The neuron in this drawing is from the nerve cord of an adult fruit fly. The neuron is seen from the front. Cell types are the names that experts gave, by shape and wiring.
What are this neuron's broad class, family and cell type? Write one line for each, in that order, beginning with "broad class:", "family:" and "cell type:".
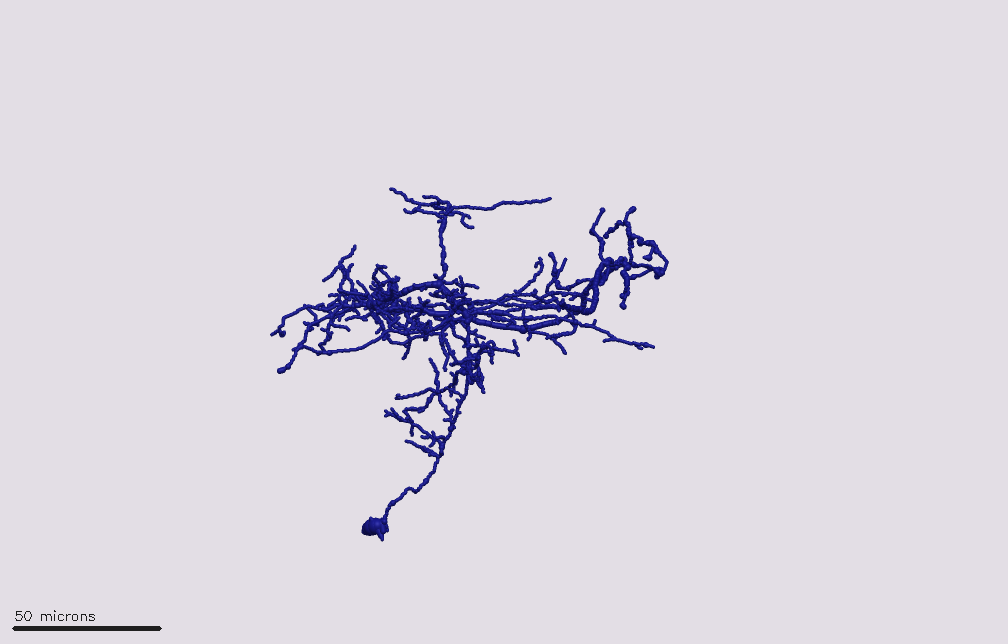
broad class: ascending neuron
family: hemilineage 06B
cell type: AN06B040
